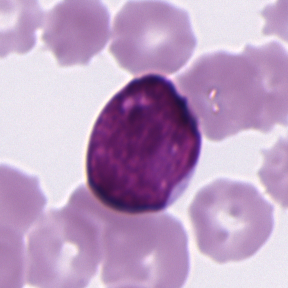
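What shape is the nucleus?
Oval in outline, with no indentation or lobes; it fills about 90% of the cell's area.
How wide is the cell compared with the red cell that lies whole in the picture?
About 1.5 times as wide.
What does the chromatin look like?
Deep purple, with mottled darker and lighter patches.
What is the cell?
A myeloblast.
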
